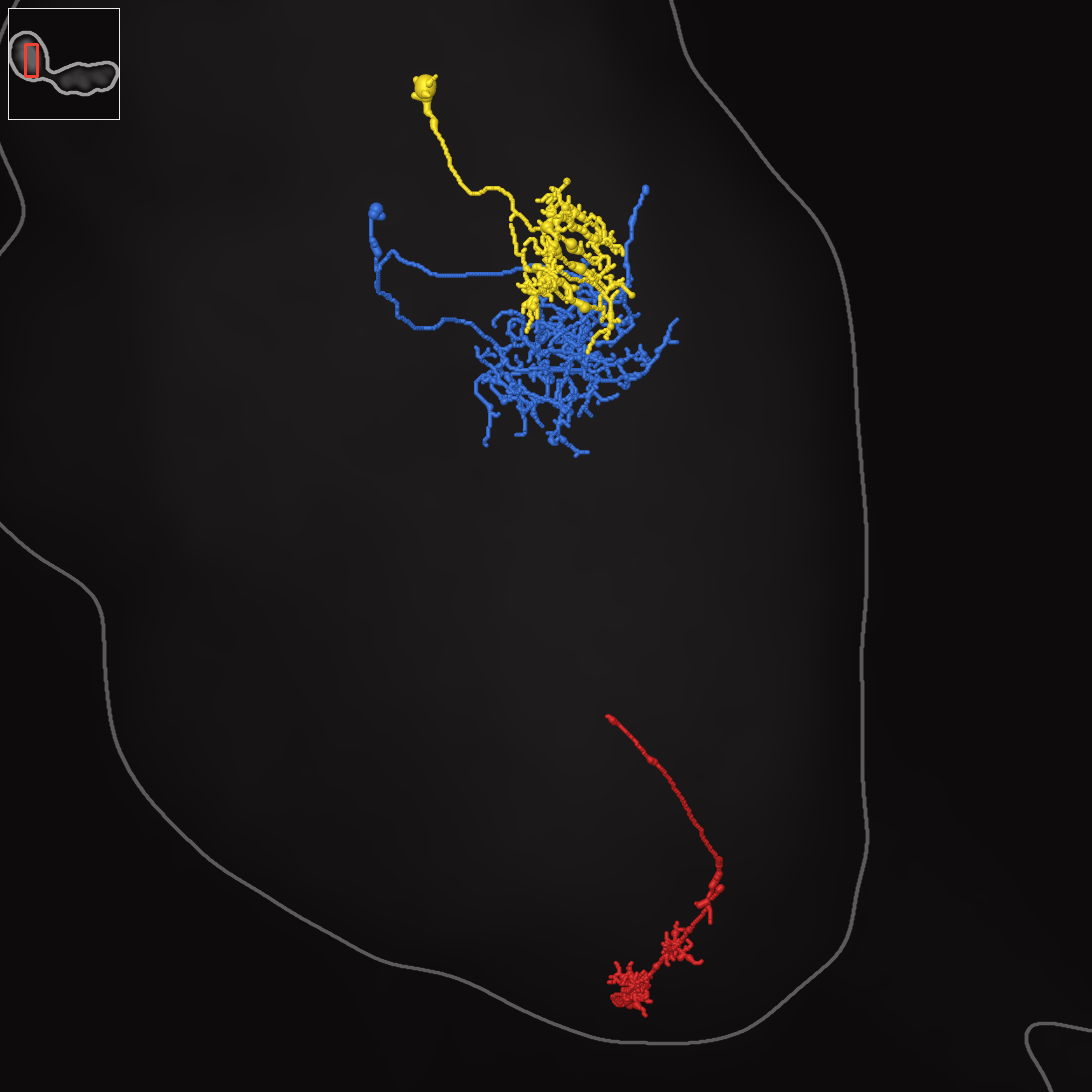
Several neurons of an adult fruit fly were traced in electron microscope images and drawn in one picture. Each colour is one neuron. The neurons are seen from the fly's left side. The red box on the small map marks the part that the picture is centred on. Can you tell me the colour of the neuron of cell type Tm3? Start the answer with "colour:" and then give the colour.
colour: red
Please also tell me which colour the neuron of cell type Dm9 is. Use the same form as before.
colour: yellow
